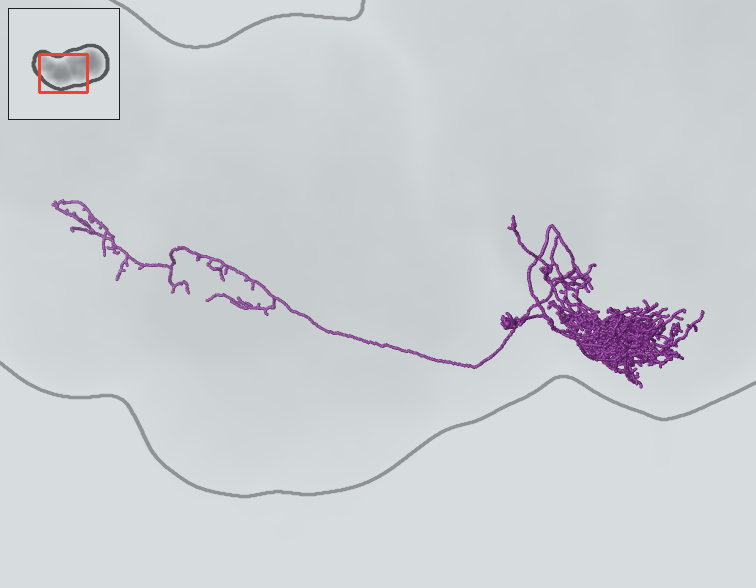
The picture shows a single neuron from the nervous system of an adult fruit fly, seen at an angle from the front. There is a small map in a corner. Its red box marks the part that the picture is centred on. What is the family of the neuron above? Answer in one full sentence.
The neuron takes DNge as its family.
